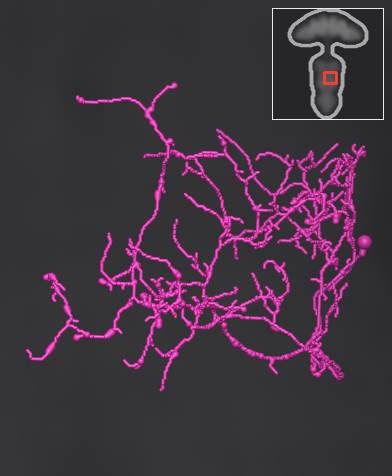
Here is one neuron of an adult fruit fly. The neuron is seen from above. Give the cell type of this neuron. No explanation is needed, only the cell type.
IN08A011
